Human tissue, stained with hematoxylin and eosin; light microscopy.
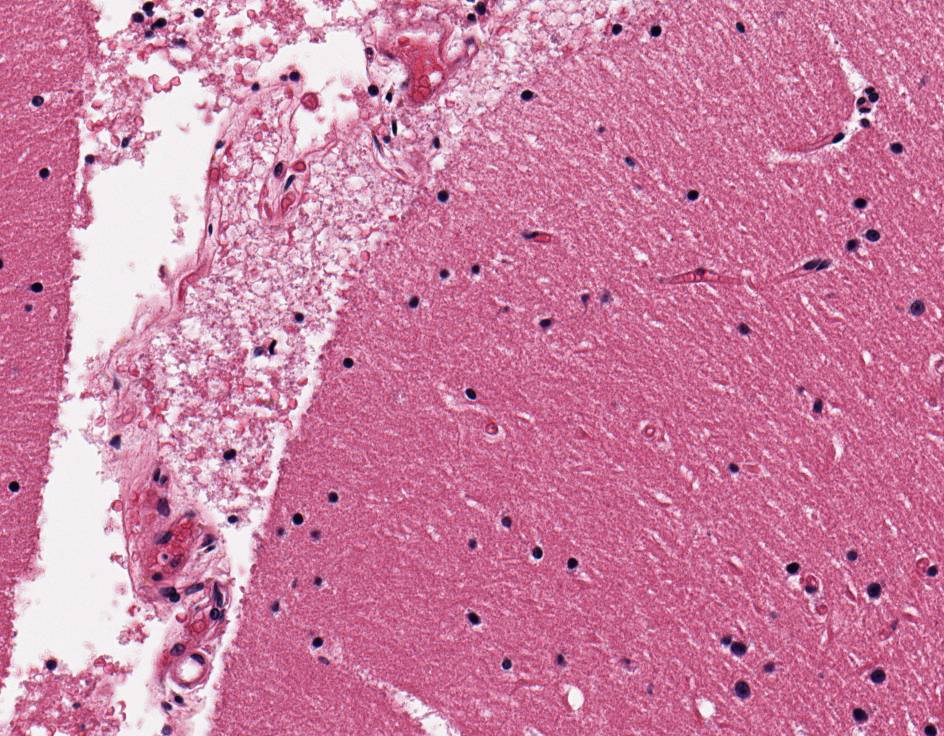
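Cerebellum. Pink, finely fibrillary tissue fills the right two-thirds, with a narrow strip at the far left. Small, round, dark nuclei, many with a clear halo, lie scattered singly and fairly evenly throughout. Blood vessels holding red blood cells sit in loose tissue within the lower-left cleft. A few slender capillaries with spindle-shaped nuclei cross the centre-right.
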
